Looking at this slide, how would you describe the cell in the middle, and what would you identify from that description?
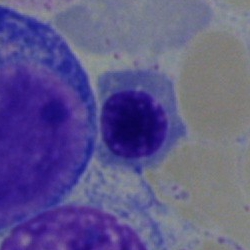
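Within the nucleus, the chromatin is dense and stains a very dark purple. No nucleolus is visible. The cytoplasm is a pale greyish-blue and contains no granules. The cell is an erythroblast.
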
